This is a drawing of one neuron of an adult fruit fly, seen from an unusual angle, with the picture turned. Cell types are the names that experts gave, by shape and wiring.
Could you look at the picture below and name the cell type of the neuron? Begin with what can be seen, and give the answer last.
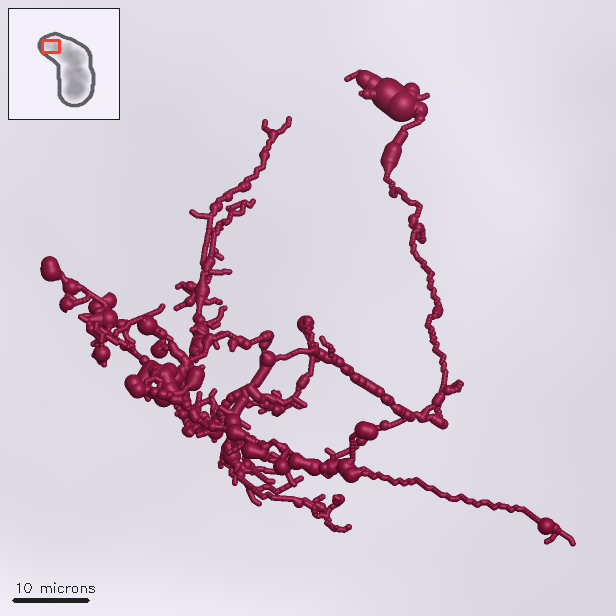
From left to right in the picture it spans about 70 microns. Dozens of branch ends can be seen. This is a nerve-cord intrinsic neuron. It is of cell type INXXX426.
